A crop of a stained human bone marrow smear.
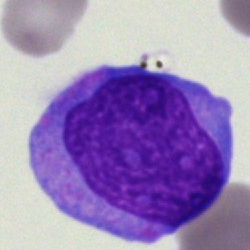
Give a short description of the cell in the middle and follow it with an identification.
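Notice that the nucleus sits toward the upper right, so the widest band of cytoplasm lies on the left and lower left. The chromatin is finely stippled and lacy, with no coarse dark blocks. The cytoplasm stains blue-violet, without vacuoles. We call this cell a blast.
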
